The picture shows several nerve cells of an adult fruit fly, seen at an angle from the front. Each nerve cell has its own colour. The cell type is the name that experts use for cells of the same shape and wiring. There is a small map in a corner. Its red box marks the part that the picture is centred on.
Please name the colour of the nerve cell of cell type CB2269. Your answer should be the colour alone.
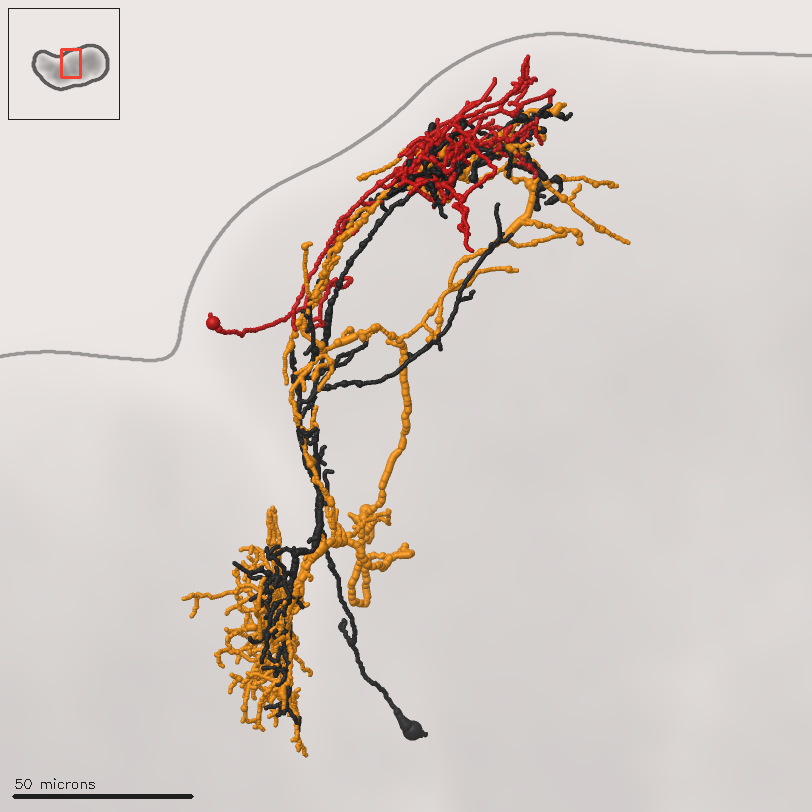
red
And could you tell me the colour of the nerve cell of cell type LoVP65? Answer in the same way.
black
